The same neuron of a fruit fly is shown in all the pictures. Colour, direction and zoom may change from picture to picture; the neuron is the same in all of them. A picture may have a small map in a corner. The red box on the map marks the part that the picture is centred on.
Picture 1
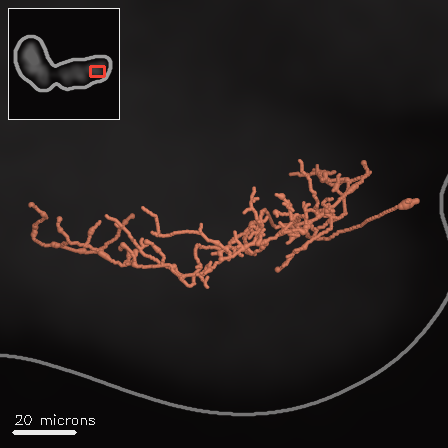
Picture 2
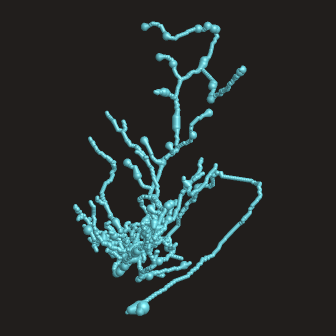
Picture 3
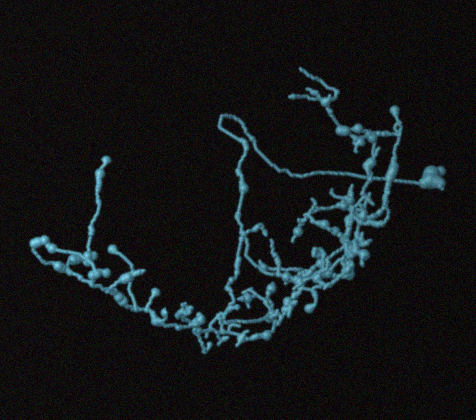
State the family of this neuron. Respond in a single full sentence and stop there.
This neuron is sorted under the family hemilineage 01B.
